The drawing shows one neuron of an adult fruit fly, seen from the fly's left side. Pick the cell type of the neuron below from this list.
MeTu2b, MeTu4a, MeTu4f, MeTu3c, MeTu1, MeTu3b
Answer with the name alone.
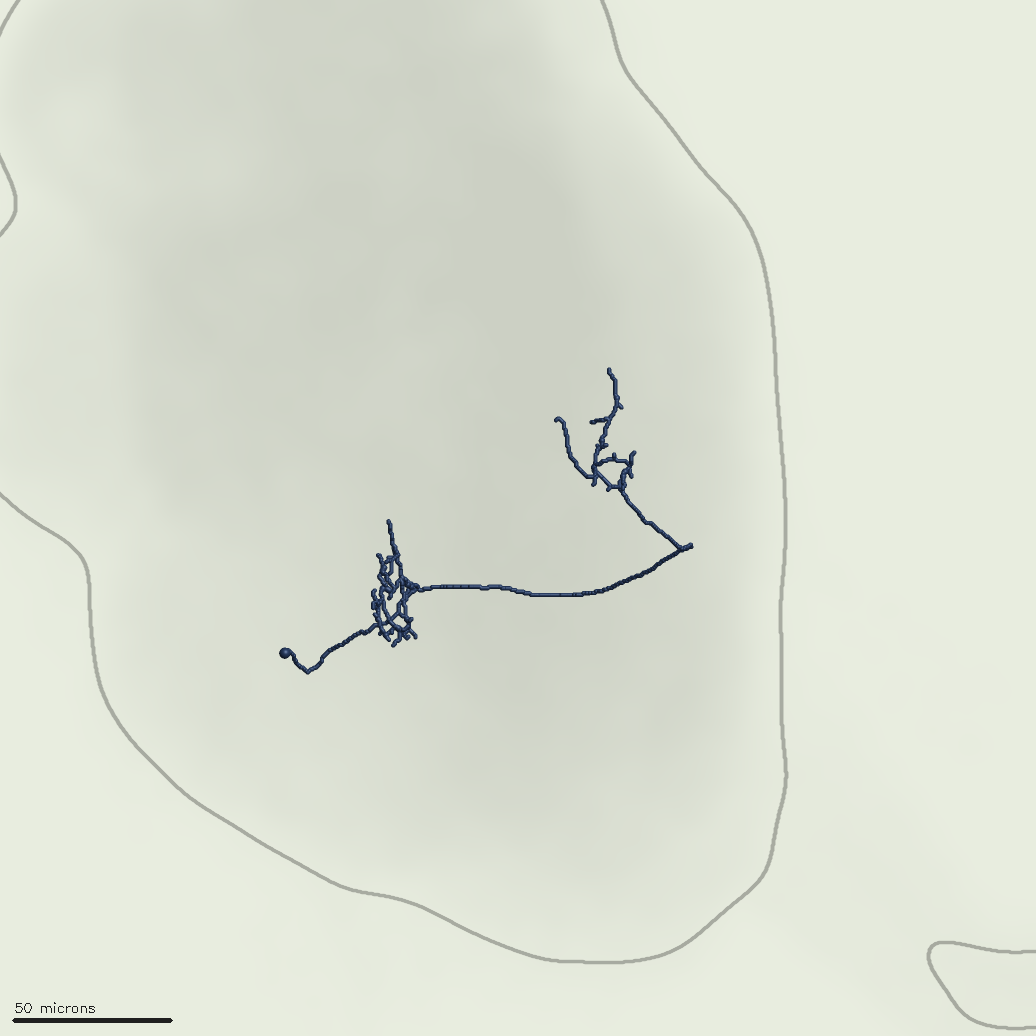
MeTu4f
